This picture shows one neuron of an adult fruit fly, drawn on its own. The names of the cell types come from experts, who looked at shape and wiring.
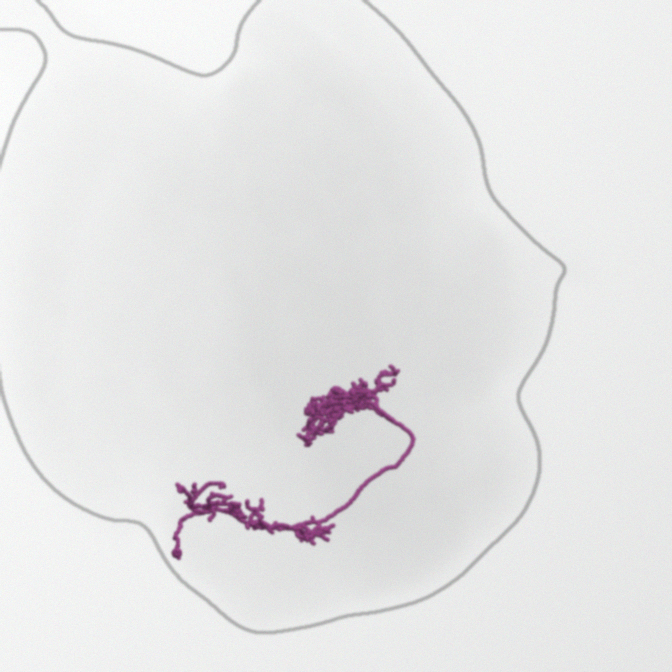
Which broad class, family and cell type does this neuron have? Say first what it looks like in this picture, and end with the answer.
The cell body can be seen at the lower left of the picture. As drawn here it is about as wide as it is tall. It is a central-brain intrinsic neuron. Its family is hemilineage DL1_dorsal. It is of cell type FB2H_b.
